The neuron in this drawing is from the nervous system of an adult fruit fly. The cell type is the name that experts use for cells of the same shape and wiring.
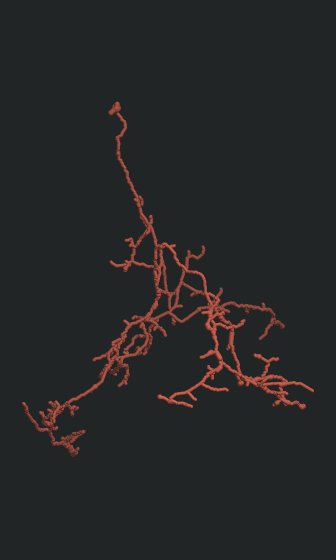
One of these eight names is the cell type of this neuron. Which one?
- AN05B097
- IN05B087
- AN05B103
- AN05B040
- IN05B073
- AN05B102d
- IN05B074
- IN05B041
IN05B087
